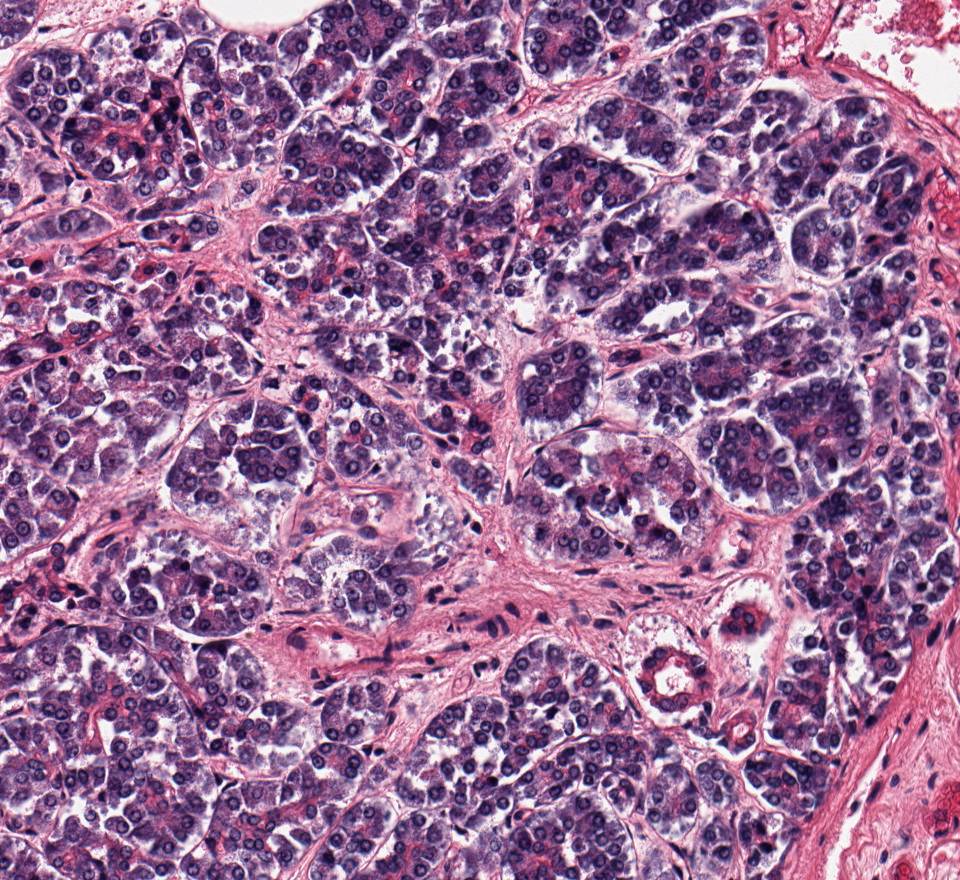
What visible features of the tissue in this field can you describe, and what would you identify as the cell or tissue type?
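Abundant granular purple cytoplasm marks the acinar cells, whose nuclei are round and uniform. A broader band of pink fibrous stroma with spindle-shaped nuclei crosses the lower centre, and dense pink collagenous tissue runs along the right edge. This is pancreas.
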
